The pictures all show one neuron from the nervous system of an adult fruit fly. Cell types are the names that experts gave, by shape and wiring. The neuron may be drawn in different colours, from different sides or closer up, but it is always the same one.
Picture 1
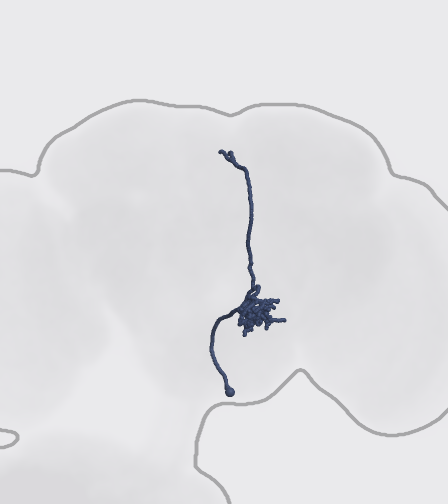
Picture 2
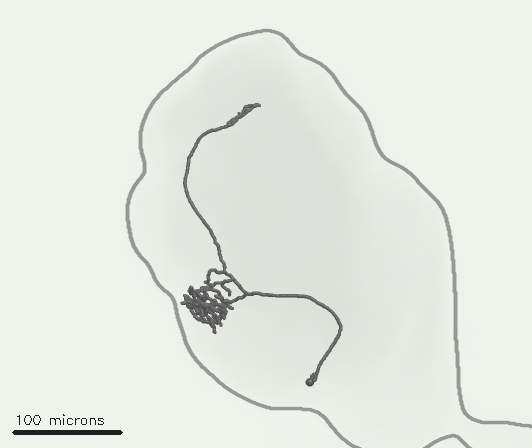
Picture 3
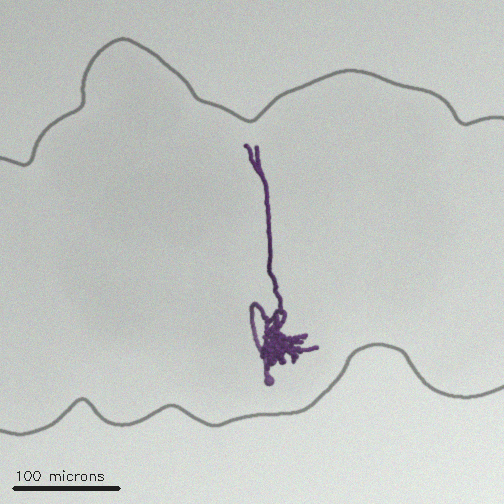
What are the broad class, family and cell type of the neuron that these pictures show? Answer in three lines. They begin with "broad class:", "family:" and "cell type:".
broad class: central-brain intrinsic neuron
family: hemilineage LB5
cell type: PRW043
